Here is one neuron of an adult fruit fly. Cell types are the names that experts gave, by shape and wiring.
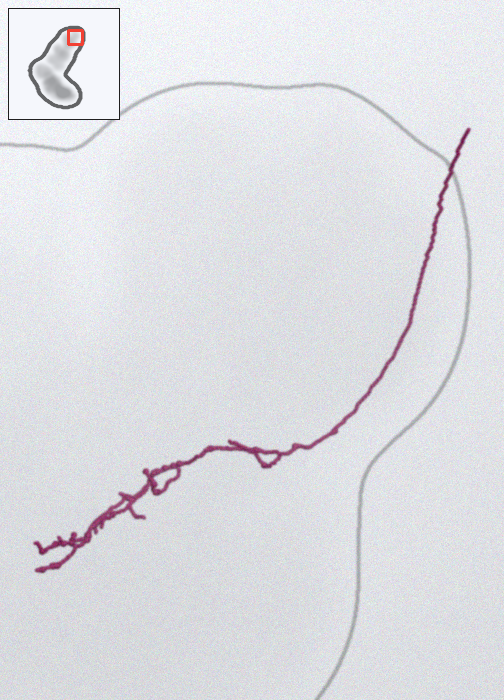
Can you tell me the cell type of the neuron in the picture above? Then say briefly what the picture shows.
The cell type is SNxx05. It is a sensory neuron entering the nerve cord. The drawing shows no cell body. There are a dozen or fewer branch ends.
